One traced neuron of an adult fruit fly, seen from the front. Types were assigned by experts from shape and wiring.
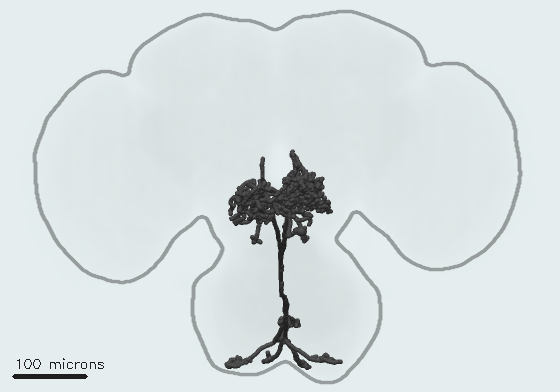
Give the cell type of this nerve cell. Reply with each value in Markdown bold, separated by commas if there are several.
**DNg103**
